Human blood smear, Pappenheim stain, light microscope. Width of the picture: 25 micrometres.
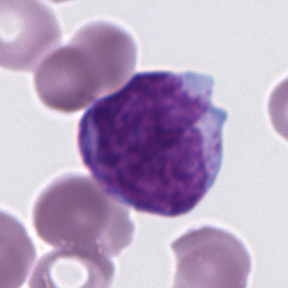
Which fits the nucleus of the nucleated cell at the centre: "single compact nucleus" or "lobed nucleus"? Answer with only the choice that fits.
Single compact nucleus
